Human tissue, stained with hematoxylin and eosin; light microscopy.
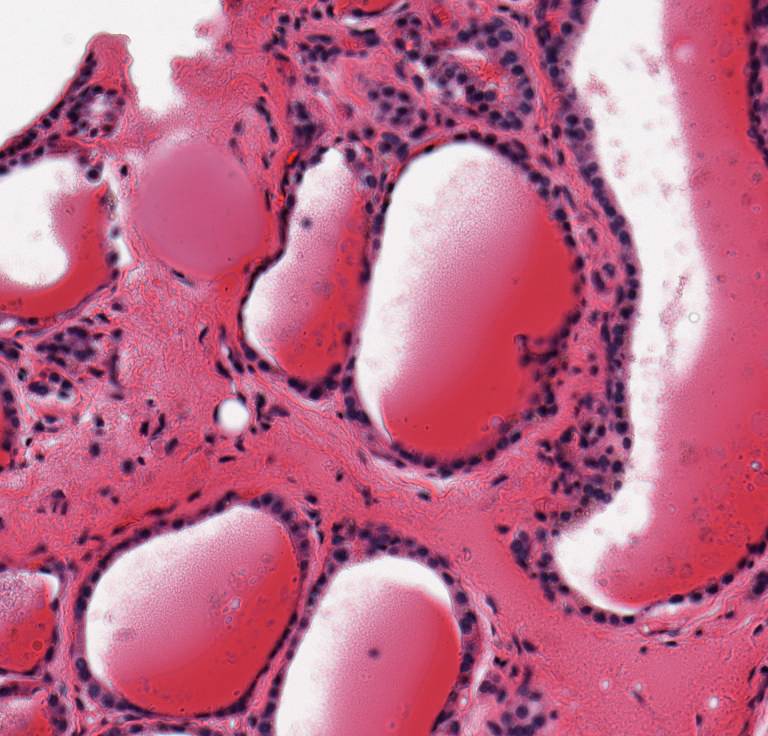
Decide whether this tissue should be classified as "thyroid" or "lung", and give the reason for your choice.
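This is thyroid. I see closely packed follicles, rounded to elongated and clearly varying in size, with bands of stroma between them. Their lining looks smooth, with no papillary fronds projecting into the lumina.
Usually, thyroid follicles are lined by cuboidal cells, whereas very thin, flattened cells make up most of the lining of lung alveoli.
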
